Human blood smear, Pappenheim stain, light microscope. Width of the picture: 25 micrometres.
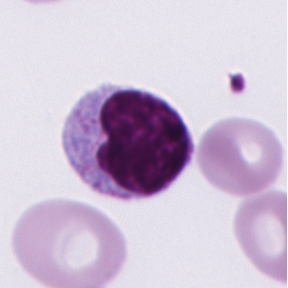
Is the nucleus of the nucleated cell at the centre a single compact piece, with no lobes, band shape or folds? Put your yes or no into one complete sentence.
Yes, in this cell the nucleus forms one compact round, oval or kidney-shaped piece.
